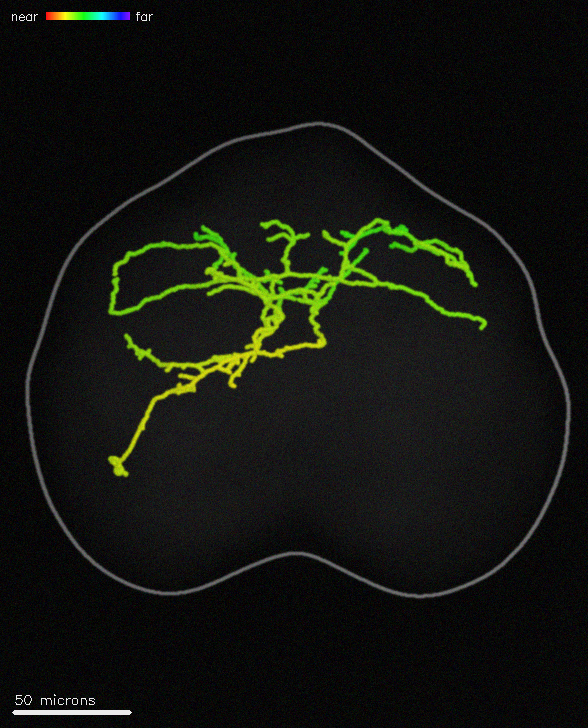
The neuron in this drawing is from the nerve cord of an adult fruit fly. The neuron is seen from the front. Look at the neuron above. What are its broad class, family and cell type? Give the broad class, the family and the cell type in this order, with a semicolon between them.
nerve-cord intrinsic neuron; hemilineage 12A; IN12A042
